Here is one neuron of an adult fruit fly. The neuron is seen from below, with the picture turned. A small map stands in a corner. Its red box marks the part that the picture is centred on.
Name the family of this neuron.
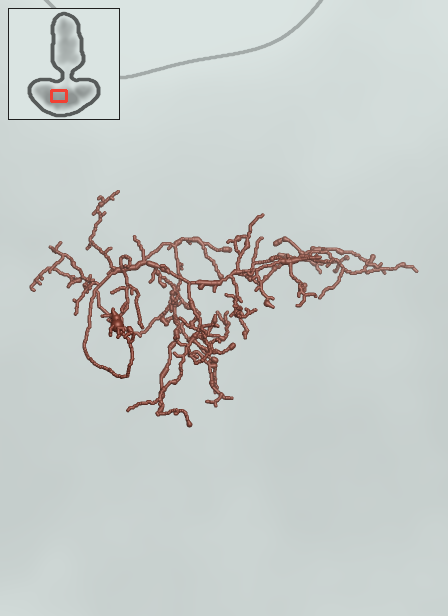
hemilineage WEDa1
